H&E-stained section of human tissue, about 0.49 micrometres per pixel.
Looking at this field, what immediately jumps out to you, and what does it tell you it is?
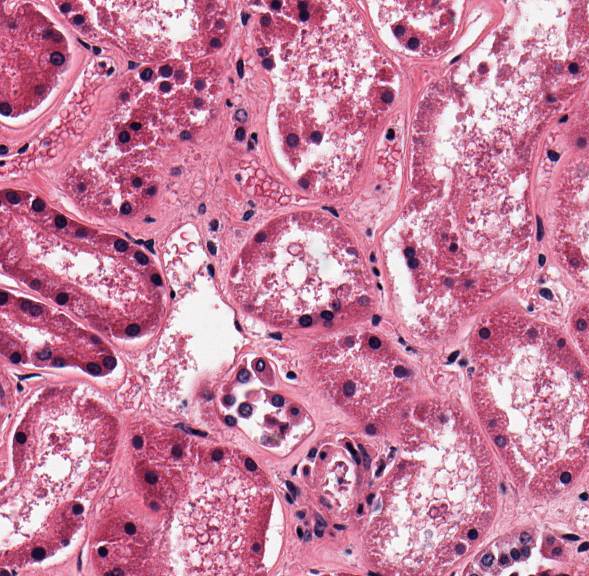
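Cortical labyrinth of the kidney is my reading of this field. Tubules packed closely together fill all of it, cut in both round and elongated profiles.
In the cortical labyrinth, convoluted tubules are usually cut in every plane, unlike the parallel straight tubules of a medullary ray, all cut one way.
Their cell nuclei are round, dark and widely spaced, one to a cell. Near the lower centre, a few small profiles have scant cytoplasm and crowded dark nuclei.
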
